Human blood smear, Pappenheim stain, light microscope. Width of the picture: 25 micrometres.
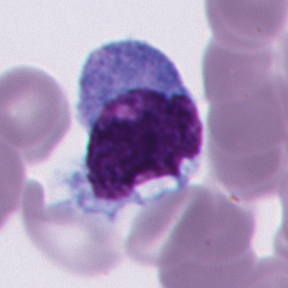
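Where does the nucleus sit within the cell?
Off-centre, low in the cell, with most cytoplasm above it.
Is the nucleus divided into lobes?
No, it is a single unlobed mass of dark purple, coarsely clumped chromatin.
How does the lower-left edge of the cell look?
Frayed into ragged wisps.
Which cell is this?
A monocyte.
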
